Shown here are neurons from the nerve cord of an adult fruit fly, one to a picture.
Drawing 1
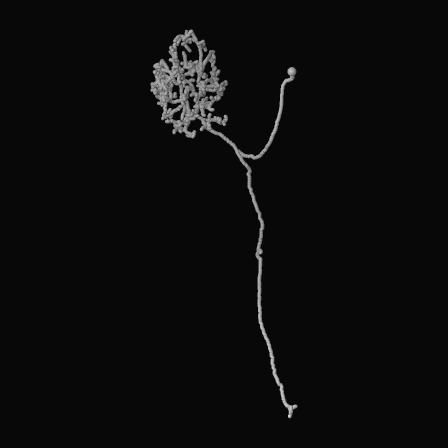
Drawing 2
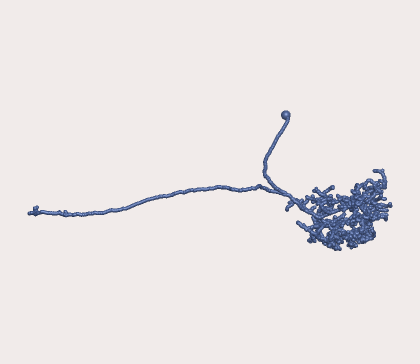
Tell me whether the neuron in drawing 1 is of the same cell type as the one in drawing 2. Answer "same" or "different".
same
